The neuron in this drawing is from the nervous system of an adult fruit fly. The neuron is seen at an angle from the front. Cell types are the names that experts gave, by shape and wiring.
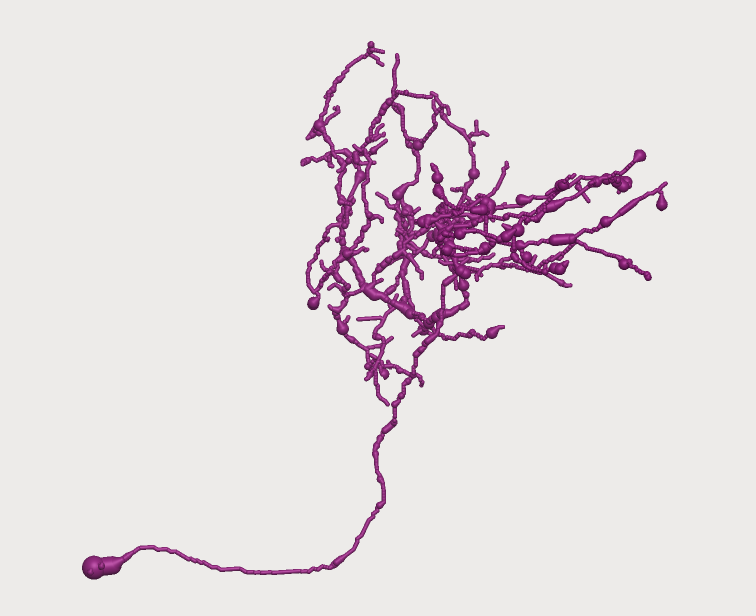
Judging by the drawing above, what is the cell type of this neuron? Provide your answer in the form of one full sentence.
Of the cell type LHAV2k12_a is this neuron.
